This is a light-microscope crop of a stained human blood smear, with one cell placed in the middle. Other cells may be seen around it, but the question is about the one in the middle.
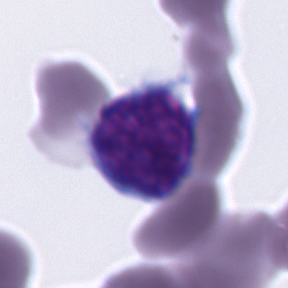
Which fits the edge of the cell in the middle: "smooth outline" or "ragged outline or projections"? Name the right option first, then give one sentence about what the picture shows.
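Ragged outline or projections. Fine, short hair-like projections stick out from the upper edge of the cell.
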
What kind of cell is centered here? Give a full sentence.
The central cell, amid any neighbouring cells, is a hairy cell.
